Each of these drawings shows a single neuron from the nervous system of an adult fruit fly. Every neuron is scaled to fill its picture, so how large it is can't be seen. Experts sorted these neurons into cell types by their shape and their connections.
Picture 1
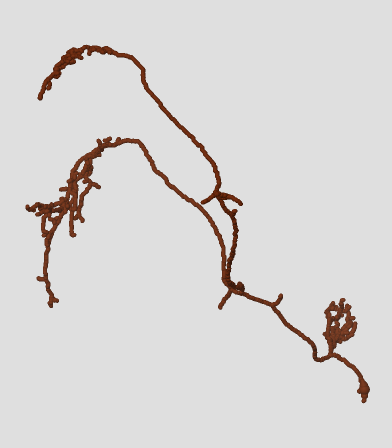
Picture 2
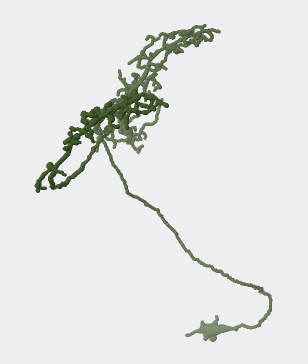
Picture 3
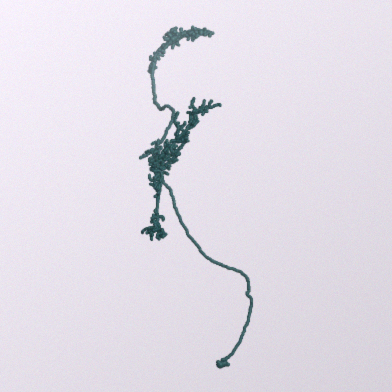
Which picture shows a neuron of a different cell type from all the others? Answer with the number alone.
1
